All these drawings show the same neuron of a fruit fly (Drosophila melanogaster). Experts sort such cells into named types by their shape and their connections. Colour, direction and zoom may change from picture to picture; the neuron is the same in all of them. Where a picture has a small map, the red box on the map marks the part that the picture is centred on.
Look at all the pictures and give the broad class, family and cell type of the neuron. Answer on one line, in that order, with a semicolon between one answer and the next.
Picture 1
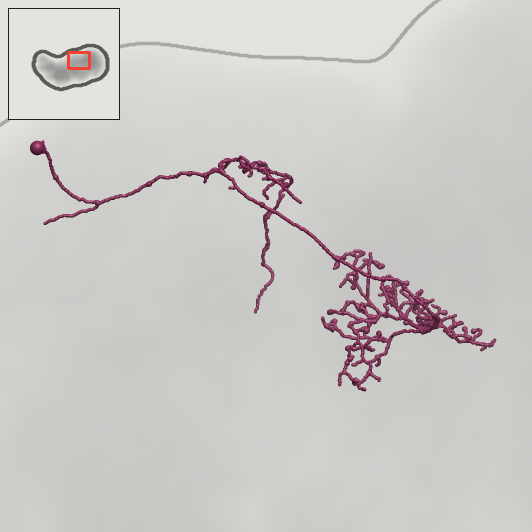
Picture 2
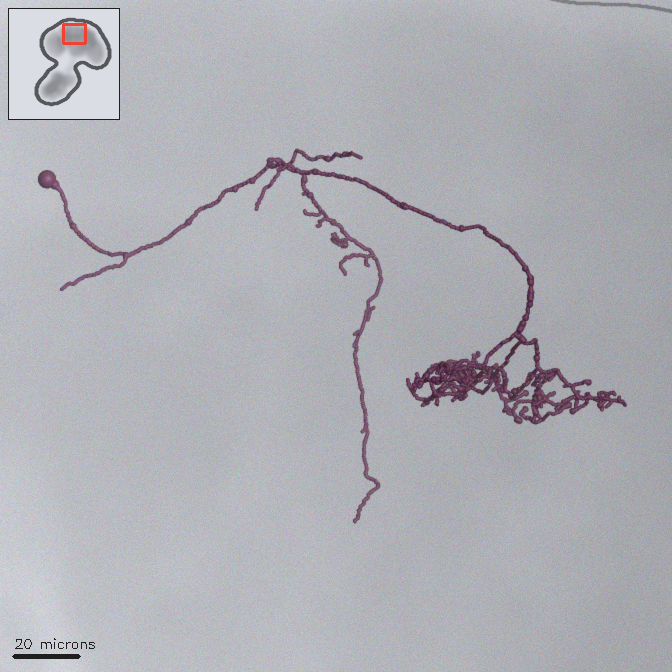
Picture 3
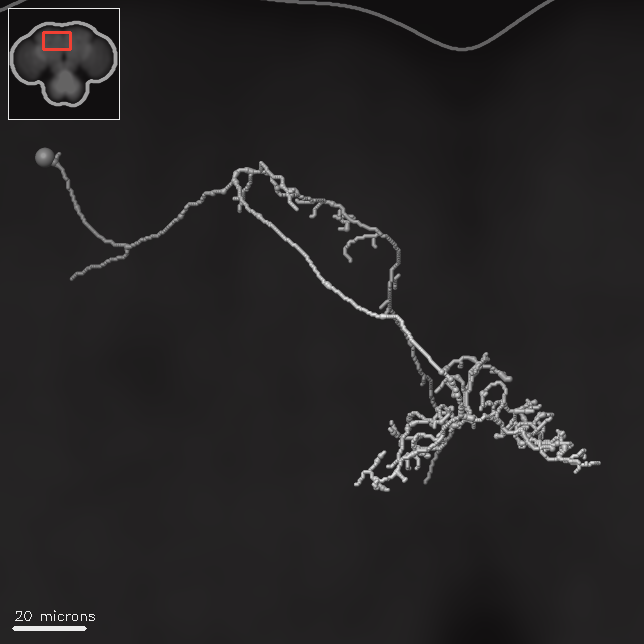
central-brain intrinsic neuron; hemilineage DL1_dorsal; FB2I_a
